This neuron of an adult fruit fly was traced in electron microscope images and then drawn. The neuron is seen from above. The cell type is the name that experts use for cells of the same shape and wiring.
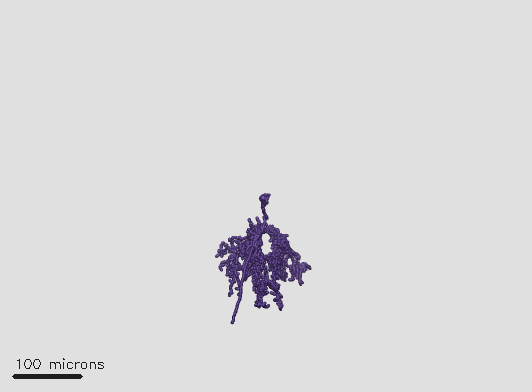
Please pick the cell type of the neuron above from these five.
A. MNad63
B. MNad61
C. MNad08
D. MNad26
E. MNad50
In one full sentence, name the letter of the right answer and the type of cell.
Identified by cell type, the neuron is MNad63 from option A.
